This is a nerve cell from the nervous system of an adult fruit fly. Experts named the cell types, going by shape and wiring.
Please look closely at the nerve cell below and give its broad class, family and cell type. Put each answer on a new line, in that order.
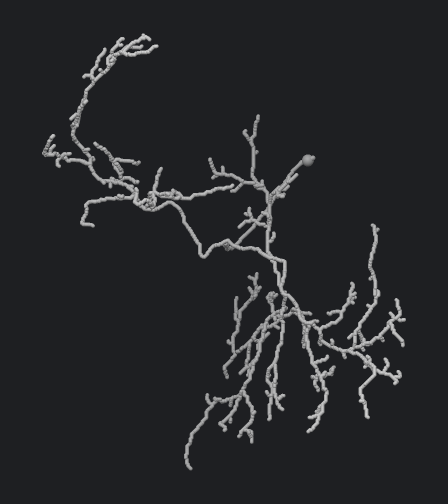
visual projection neuron
hemilineage VPNp&v1_posterior
LoVP16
